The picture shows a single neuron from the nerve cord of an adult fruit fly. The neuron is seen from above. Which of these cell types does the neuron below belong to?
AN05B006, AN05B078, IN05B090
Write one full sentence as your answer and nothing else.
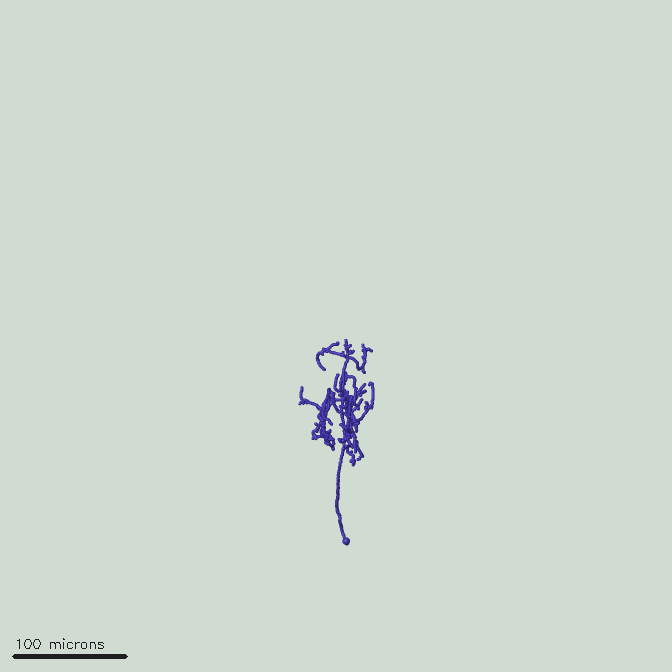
Under cell type classification, the neuron is IN05B090.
